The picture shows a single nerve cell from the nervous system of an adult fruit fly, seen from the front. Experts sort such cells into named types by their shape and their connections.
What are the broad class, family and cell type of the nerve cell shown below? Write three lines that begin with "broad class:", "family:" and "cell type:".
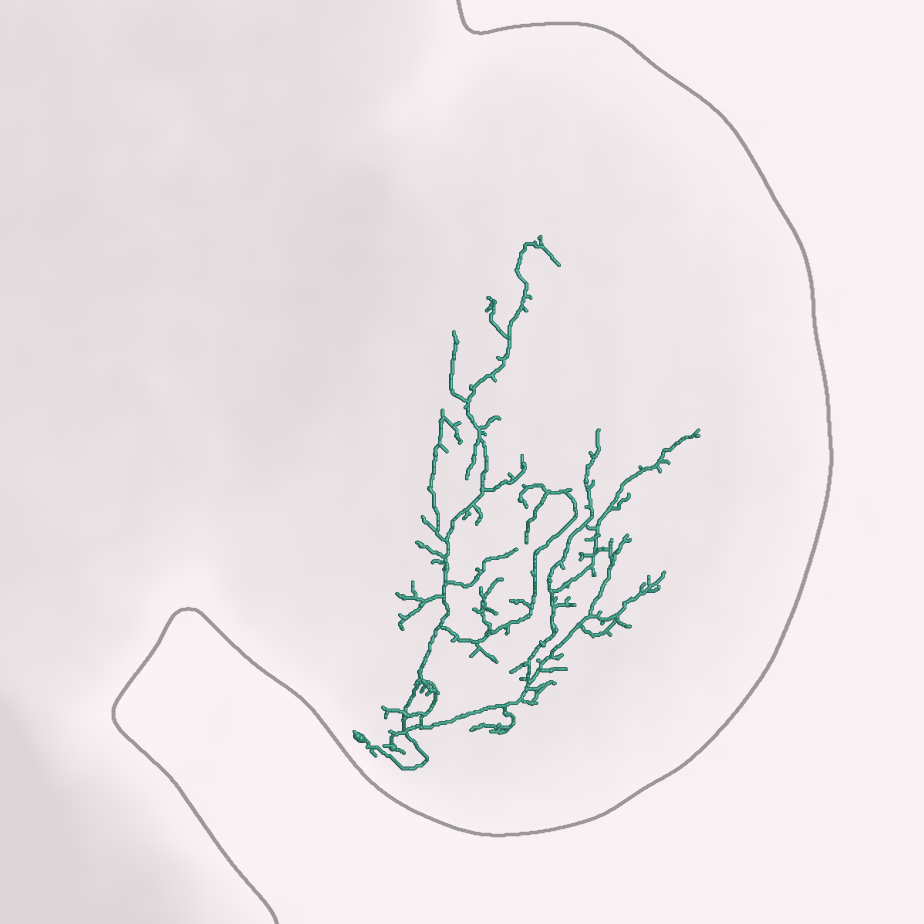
broad class: optic-lobe intrinsic neuron
family: Cm
cell type: Cm11d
